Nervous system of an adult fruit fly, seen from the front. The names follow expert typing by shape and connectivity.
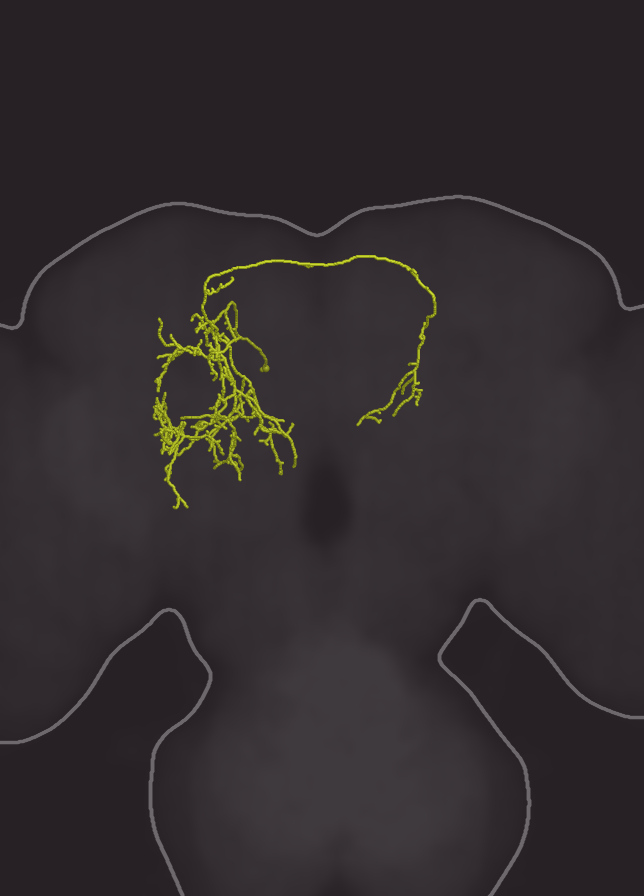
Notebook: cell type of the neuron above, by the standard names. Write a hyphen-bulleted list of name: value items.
- cell type: pC1_13b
